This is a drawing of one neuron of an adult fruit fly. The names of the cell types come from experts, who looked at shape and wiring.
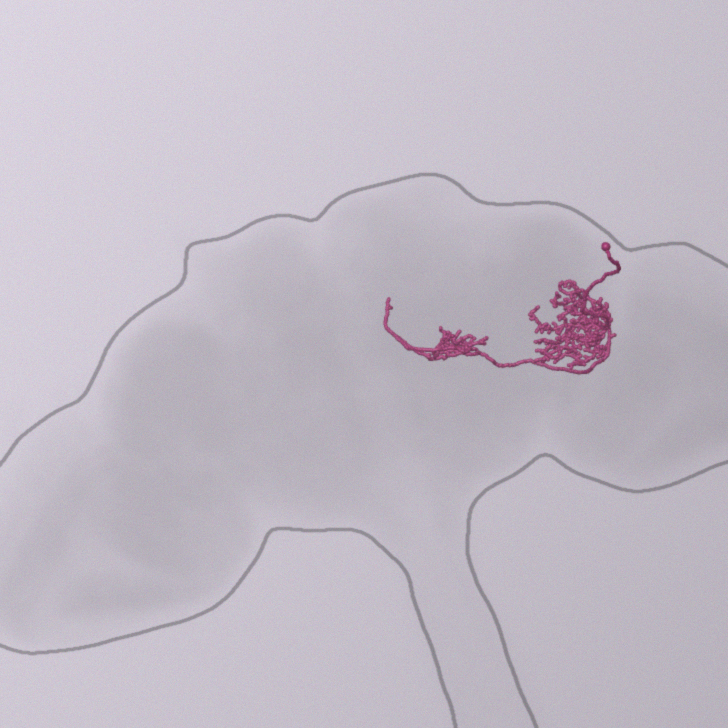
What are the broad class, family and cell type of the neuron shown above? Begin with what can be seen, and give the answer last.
It is in the brain and does not reach the nerve cord. In this view it is wider than it is tall. Its broad class is central-brain intrinsic neuron. Its family is LHAV. It is of cell type LHAV3i1.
